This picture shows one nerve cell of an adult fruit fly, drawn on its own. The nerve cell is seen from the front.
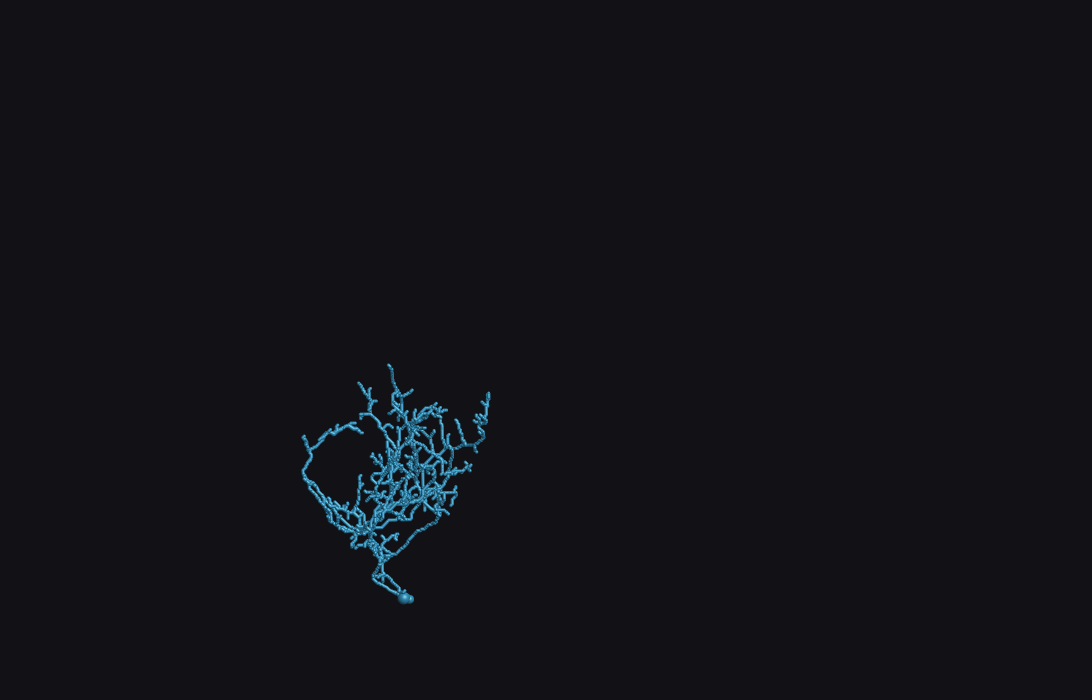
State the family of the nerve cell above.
hemilineage 20A.22A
